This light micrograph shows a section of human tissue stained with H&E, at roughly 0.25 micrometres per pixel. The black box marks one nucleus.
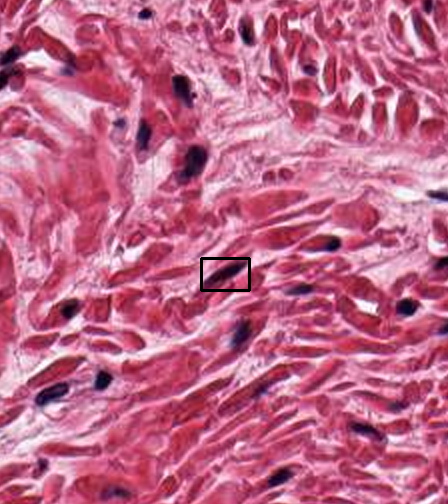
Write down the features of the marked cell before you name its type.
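The nucleus is long and narrow with tapered ends, and it stains dark purple fairly evenly along its length. The nucleus lies lengthwise along the long axis of the cell, running obliquely from lower left to upper right. The cytoplasm is pink and drawn out into a long slender body that extends along the nucleus. The cell lies parallel to neighbouring elongated pink cells that run in the same direction, with pale wispy gaps between them. The marked nucleus belongs to a smooth muscle cell.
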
